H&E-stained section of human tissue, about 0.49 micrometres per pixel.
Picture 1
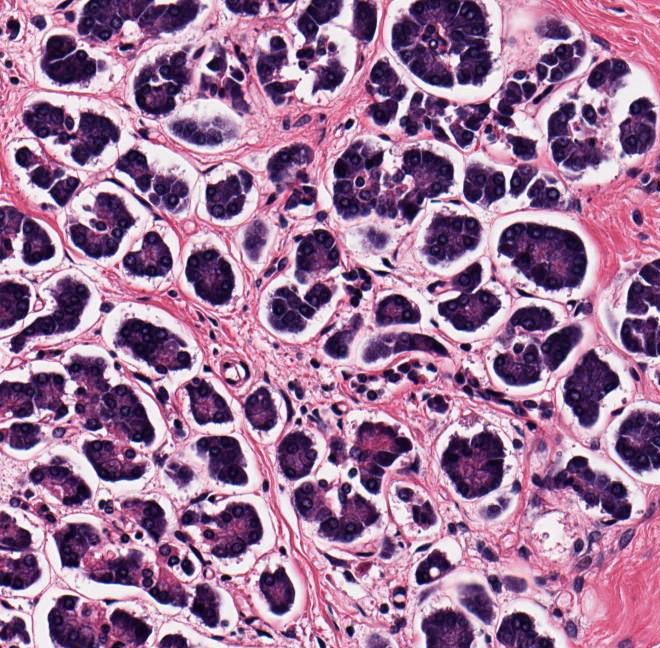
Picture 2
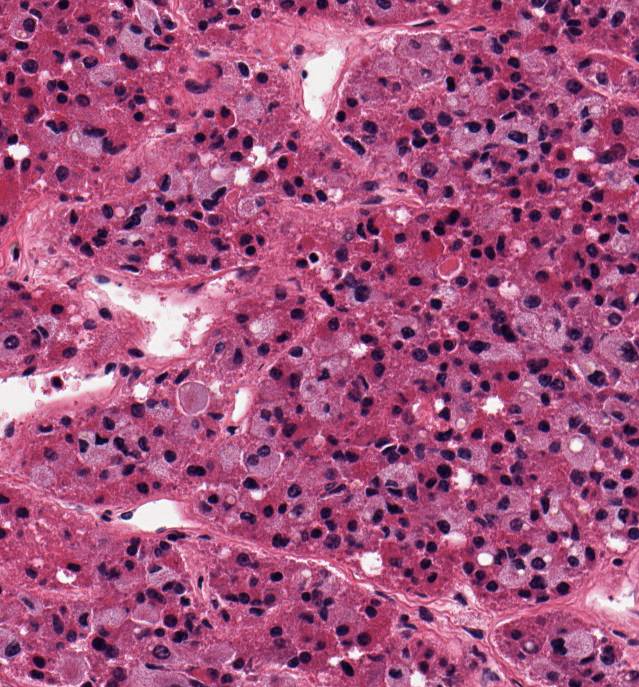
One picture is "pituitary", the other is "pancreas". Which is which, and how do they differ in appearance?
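The first picture is pancreas; the second is pituitary. In the pancreas, the nest cells have dark purple, granular cytoplasm and round nuclei lying mostly toward each nest's periphery, separated by thin pink collagen stroma holding scattered small spindle-shaped nuclei. No fat cells appear in the pancreas field. The pituitary cells form solid sheets and nests divided by thin fibrous septa, without glands or tubules with lumens. Its nuclei are round, dark, fairly uniform in size and mostly one per cell, in abundant granular cytoplasm varying from deep pink to pale purple-grey.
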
